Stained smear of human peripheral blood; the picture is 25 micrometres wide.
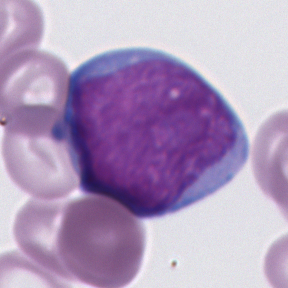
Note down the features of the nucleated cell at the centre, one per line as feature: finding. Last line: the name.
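Nucleus: single, unlobed, filling most of the cell
Cytoplasm: just a narrow rim around it
Rim: widest on the lower right side
Chromatin: fine and evenly spread, no coarse dark clumps
Name: myeloblast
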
